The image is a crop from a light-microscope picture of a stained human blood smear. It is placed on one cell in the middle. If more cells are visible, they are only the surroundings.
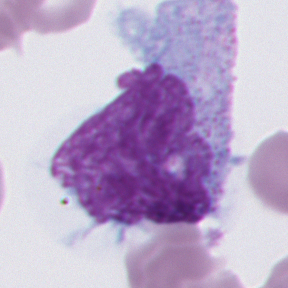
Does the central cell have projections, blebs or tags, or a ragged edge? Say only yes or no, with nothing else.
Yes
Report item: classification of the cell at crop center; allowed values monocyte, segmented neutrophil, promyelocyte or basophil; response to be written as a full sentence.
The cell that lies at the centre of the crop is a monocyte.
